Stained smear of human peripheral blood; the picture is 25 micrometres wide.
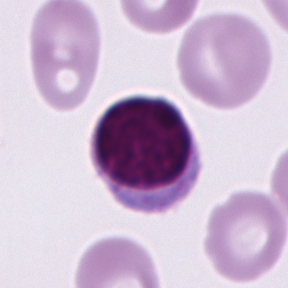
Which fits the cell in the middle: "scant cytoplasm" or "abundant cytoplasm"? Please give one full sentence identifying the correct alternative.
Its cytoplasm amounts to no more than a narrow rim.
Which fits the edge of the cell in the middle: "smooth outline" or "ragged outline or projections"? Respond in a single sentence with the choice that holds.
This cell has a smooth edge with no projections, blebs or tags.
